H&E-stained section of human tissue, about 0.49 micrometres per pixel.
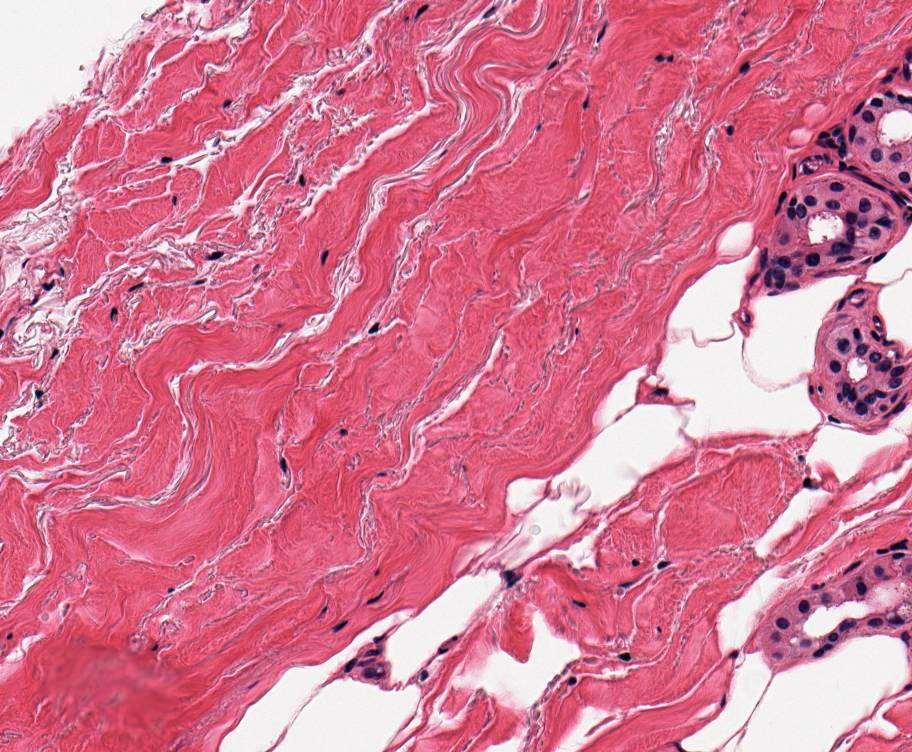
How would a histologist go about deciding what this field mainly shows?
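Dermis: dense pink collagenous stroma fills the left and centre, with epithelial structures only along the right edge.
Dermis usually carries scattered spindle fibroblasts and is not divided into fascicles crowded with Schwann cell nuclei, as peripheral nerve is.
Matching this, the stroma holds only sparse, scattered small dark elongated nuclei. Its wavy collagen bundles run diagonally from lower left to upper right. Cells in the epithelial nests have round dark nuclei and pale pink cytoplasm.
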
